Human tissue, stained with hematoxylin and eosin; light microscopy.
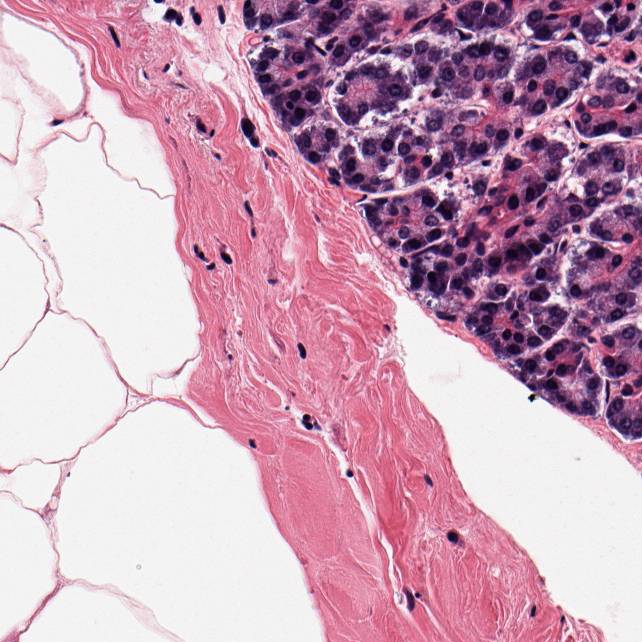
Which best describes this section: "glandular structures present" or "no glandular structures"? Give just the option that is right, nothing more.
Glandular structures present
